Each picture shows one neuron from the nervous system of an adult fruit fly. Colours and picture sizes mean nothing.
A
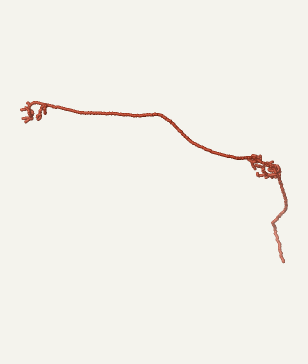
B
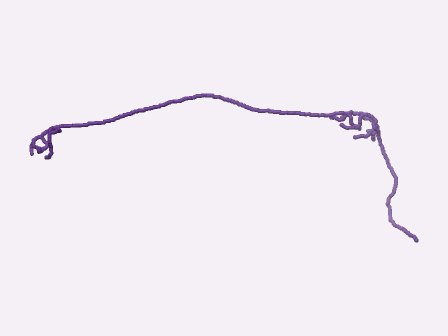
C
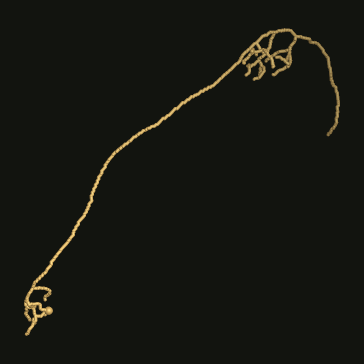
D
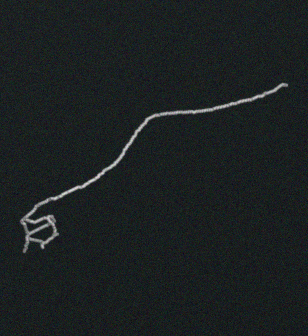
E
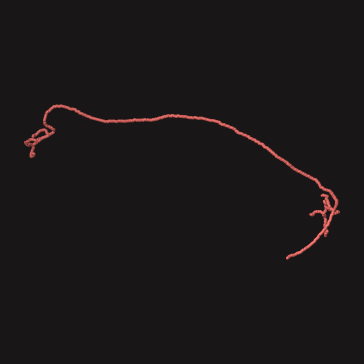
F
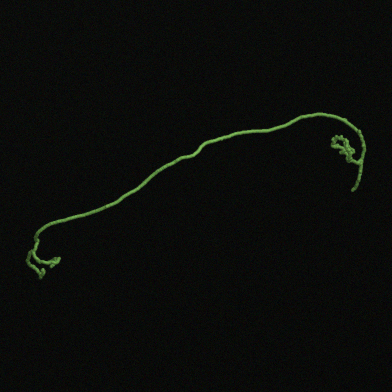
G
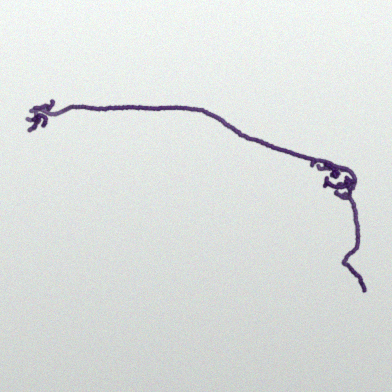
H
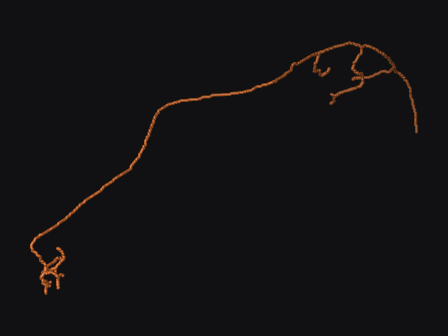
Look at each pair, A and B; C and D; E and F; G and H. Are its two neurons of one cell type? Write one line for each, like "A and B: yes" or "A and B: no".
A and B: yes
C and D: yes
E and F: yes
G and H: no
